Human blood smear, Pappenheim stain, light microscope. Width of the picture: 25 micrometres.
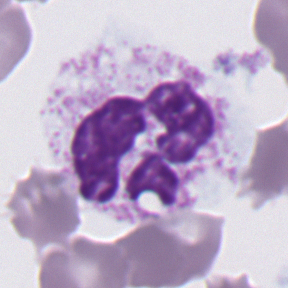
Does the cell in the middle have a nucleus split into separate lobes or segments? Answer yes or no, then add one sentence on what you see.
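Yes. The nucleus is divided into three lobes.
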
